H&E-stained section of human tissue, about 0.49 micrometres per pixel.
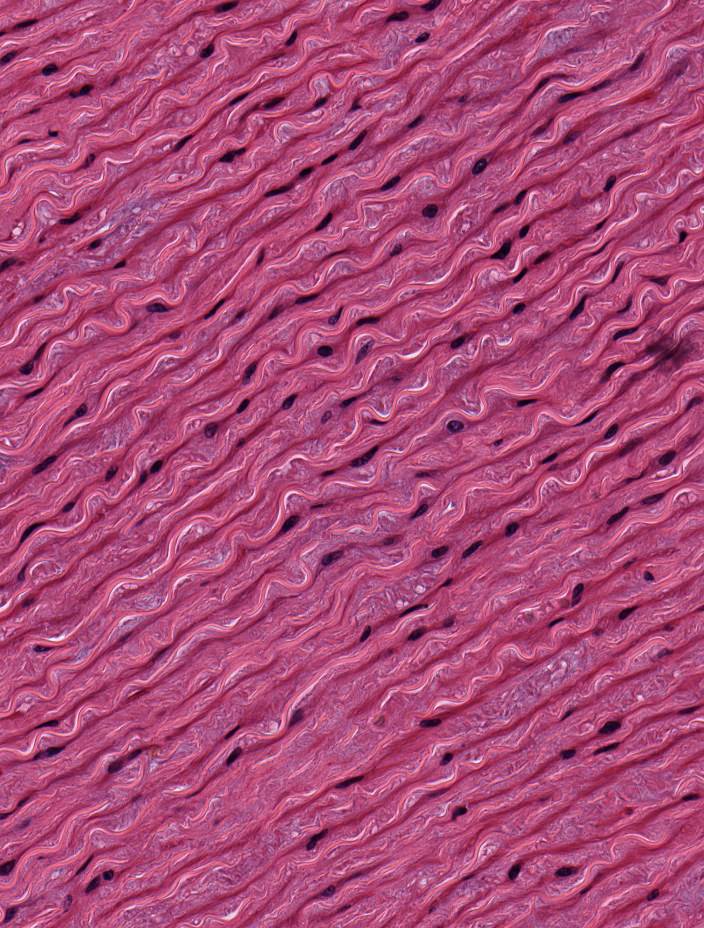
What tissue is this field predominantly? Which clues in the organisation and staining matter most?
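What fills this field is the tunica media of an artery. Bright pink fibres run in a tightly crimped, wavy course.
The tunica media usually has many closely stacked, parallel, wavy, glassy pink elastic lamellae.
Dark, elongated nuclei have their long axes lined up with the fibres.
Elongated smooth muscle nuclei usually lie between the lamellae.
Pale bluish-purple material sits between the pink fibre bands. No epithelium, glands, fat cells or vessel lumina are present.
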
